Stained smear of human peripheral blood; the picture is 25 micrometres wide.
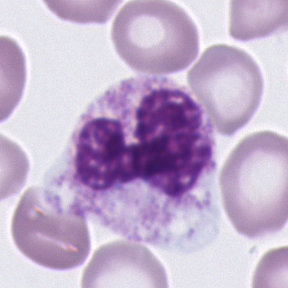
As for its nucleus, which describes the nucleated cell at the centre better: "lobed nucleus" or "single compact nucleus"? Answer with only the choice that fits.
Lobed nucleus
